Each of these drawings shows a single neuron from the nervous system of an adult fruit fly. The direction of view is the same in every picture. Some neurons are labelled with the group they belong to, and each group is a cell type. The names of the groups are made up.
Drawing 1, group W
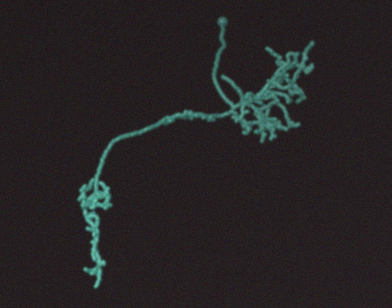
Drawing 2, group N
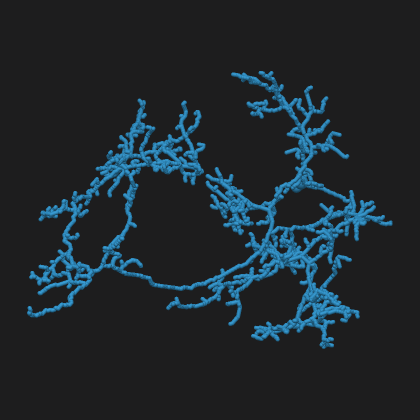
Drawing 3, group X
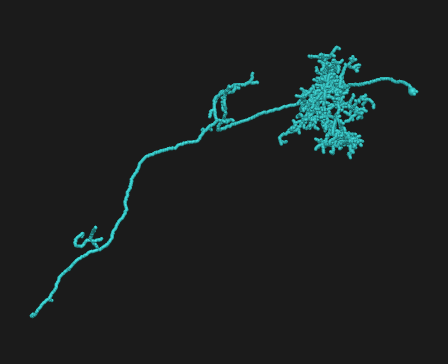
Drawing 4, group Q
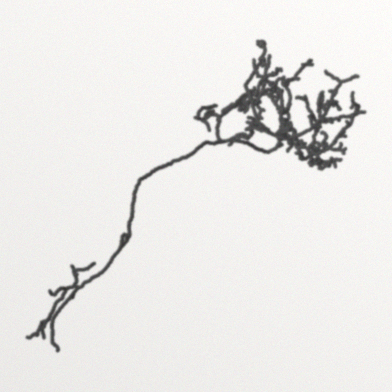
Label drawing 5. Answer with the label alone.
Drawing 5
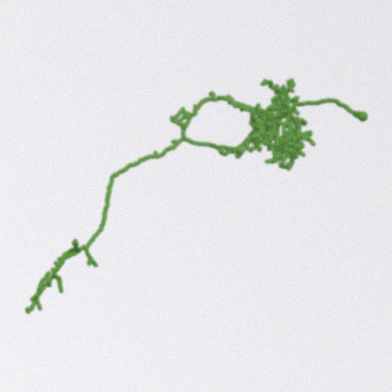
group X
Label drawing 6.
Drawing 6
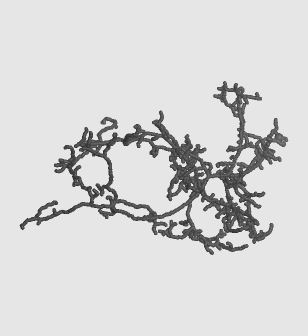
group N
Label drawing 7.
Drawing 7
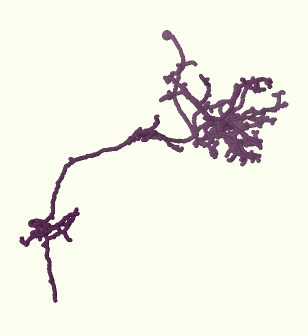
group W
